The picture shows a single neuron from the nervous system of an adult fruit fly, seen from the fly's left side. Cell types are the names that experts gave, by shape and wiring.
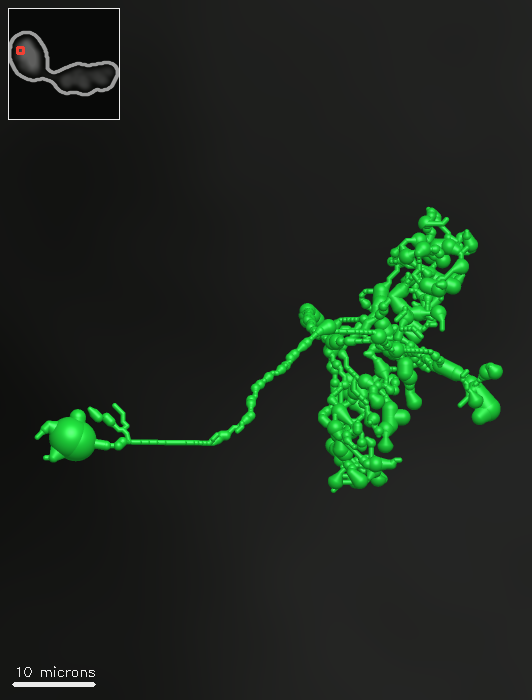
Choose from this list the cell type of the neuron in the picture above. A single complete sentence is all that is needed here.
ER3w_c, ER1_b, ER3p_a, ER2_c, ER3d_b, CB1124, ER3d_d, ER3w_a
For this neuron, the cell type is ER3d_d.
